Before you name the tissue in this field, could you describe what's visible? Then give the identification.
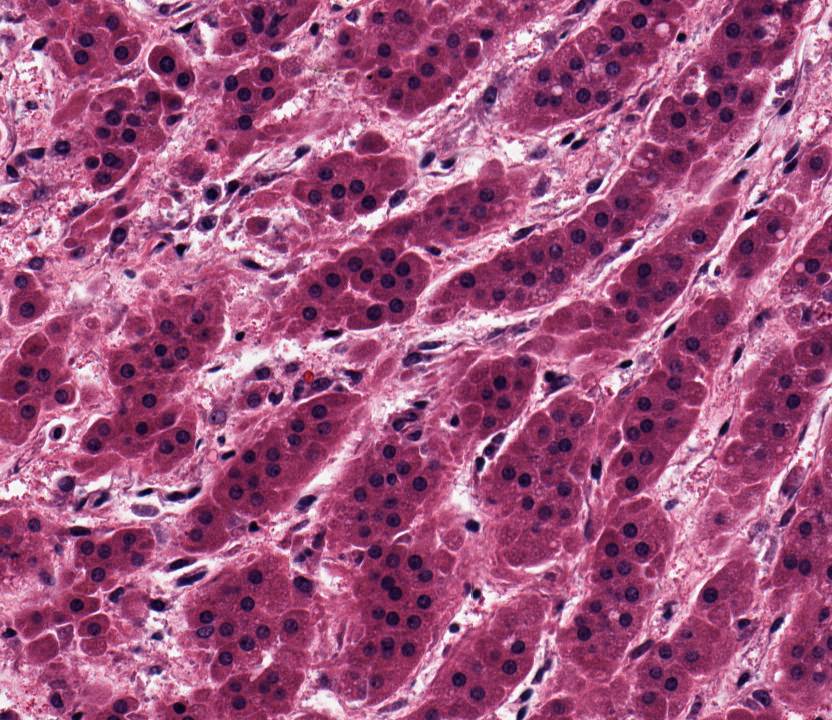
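Elongated cords of cells run obliquely across the field from lower left to upper right. The cells are large and polygonal, with abundant pink granular cytoplasm. The cords form no glandular lumens. In the narrow spaces between them lie scattered elongated, dark, spindle-shaped nuclei. The tissue is adrenal gland.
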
